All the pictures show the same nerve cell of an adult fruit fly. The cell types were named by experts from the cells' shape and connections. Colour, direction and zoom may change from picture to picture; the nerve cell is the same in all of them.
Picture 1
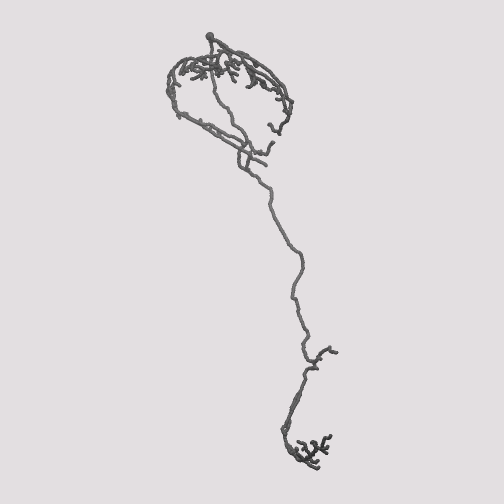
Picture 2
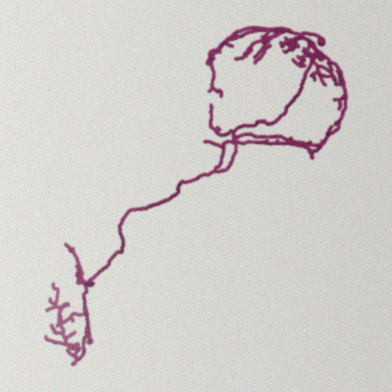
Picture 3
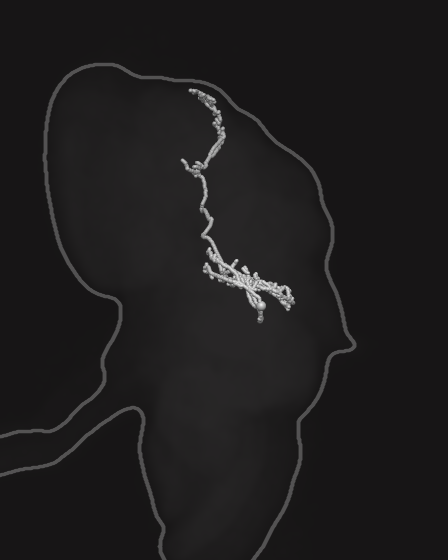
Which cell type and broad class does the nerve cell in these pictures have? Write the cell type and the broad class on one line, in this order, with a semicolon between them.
SLP465; central-brain intrinsic neuron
